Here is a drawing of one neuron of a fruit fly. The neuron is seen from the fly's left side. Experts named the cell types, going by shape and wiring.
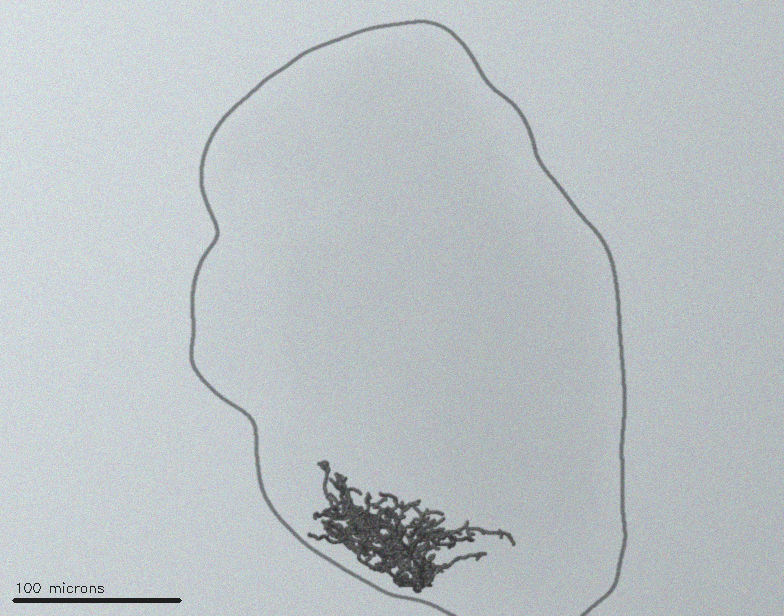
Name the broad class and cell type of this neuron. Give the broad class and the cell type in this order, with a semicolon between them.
central-brain intrinsic neuron; GNG182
